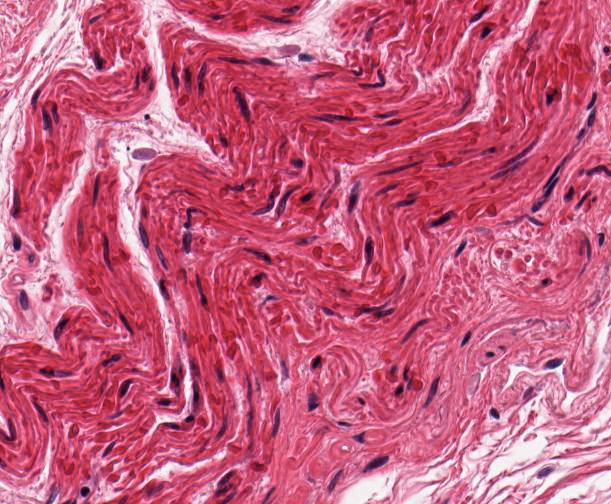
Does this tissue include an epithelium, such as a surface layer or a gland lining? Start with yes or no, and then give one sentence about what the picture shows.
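No. No epithelium is present anywhere in the field.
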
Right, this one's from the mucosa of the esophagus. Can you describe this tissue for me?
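Most of this is smooth muscle in bundles that interlace and run in many directions. Nuclei are elongated and cigar-shaped, lying along the cells; the cytoplasm is deep pink-red, darker than the connective tissue between bundles. Cross-cut bundles show small round profiles, some with central round nuclei.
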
